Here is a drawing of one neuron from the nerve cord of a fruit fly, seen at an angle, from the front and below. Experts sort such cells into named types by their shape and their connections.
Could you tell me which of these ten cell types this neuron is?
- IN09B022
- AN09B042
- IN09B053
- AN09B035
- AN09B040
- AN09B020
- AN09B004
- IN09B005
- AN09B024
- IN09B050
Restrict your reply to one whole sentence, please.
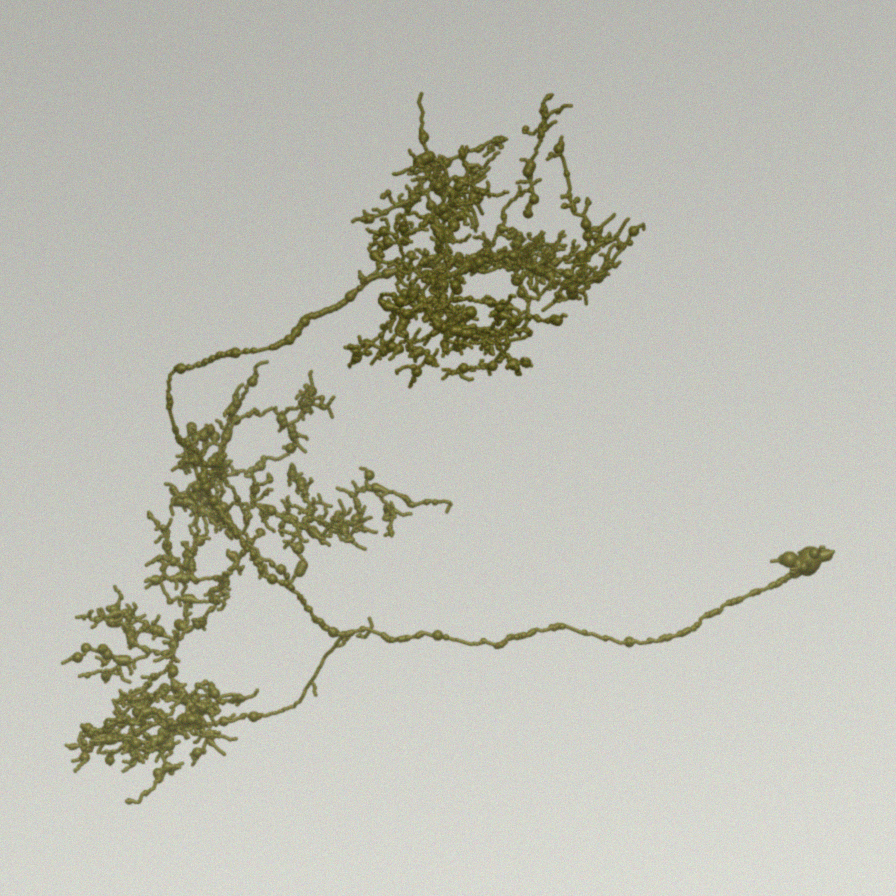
This neuron falls under the cell type IN09B022.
